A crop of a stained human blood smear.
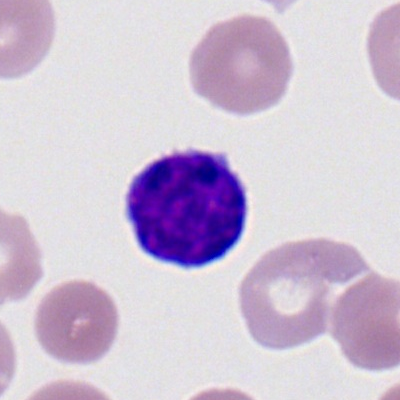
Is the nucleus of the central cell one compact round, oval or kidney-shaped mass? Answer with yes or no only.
Yes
